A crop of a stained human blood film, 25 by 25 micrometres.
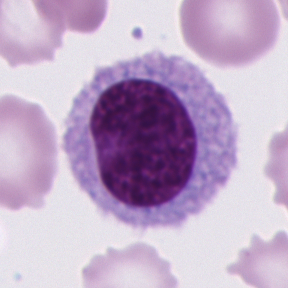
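Hairy cell, the nucleated cell at the centre of a peripheral blood smear. Its outline is roughly round with a finely ragged edge. The nucleus has a shallow notch on its left side and shows no nucleoli. Fine, dusty violet granules fill the cytoplasm.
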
